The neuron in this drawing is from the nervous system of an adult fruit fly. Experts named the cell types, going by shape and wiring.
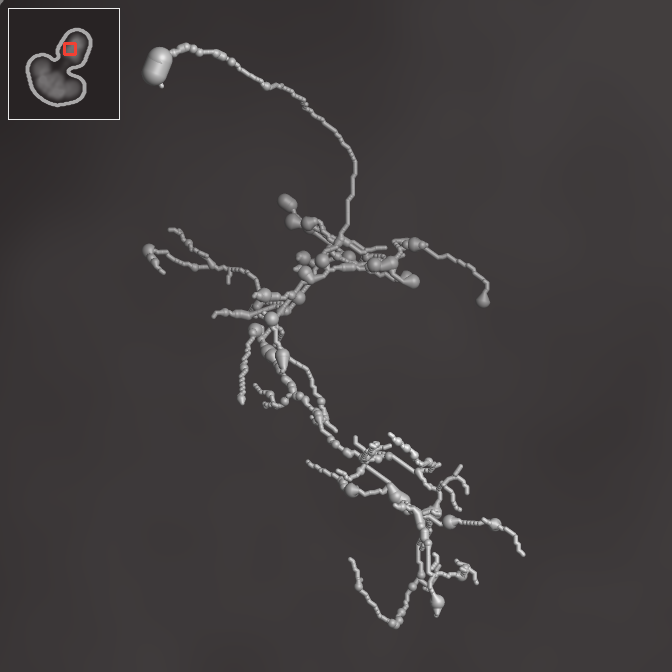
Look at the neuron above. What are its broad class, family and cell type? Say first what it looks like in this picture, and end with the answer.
The cell body is at the upper left of the picture. The picture shows dozens of branch ends. This is a nerve-cord intrinsic neuron. The family is hemilineage 01B. Its cell type is IN01B095.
